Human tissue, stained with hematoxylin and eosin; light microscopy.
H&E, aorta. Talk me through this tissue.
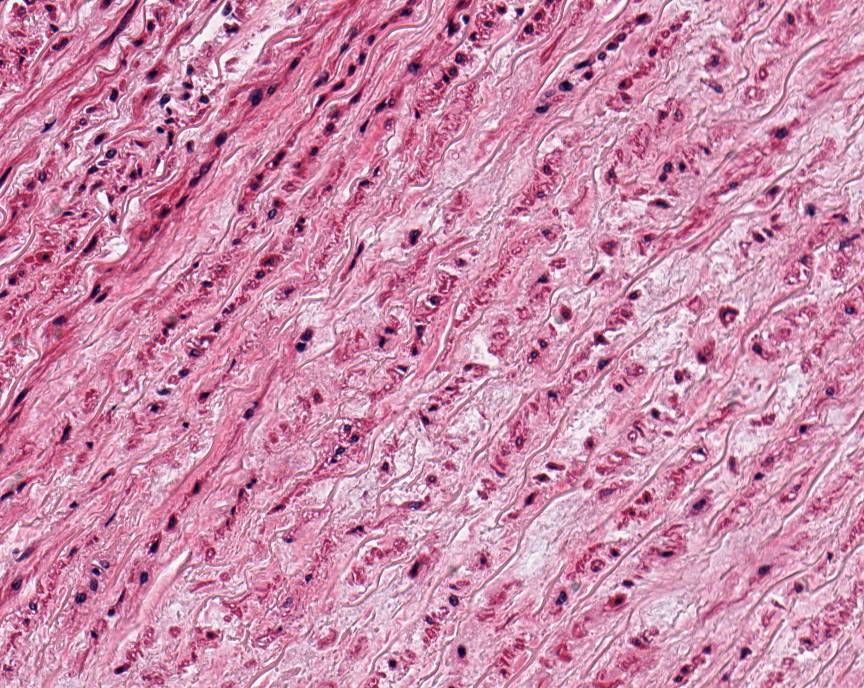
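Pink fibres of the bands: wavy, not straight. Nuclei mostly elongated, aligned lengthwise with the fibres. No epithelium lining any surface. No fat cells in the field.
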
